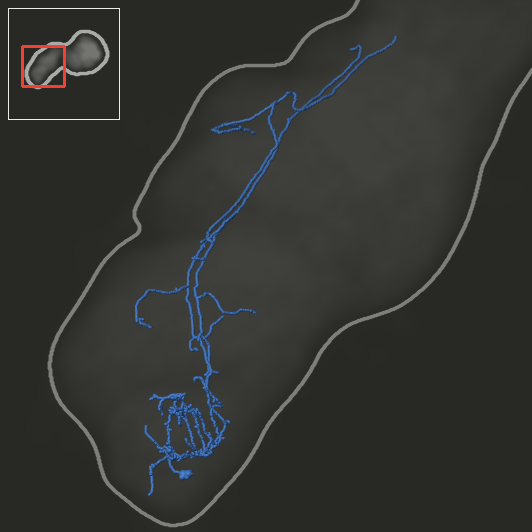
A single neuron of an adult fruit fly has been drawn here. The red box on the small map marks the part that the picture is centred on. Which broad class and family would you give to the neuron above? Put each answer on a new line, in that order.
nerve-cord intrinsic neuron
hemilineage 09A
